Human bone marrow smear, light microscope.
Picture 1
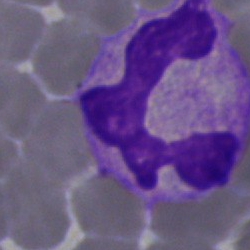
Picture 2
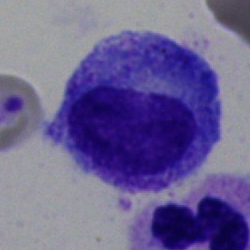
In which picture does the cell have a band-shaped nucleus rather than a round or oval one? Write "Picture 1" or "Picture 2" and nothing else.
Picture 1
